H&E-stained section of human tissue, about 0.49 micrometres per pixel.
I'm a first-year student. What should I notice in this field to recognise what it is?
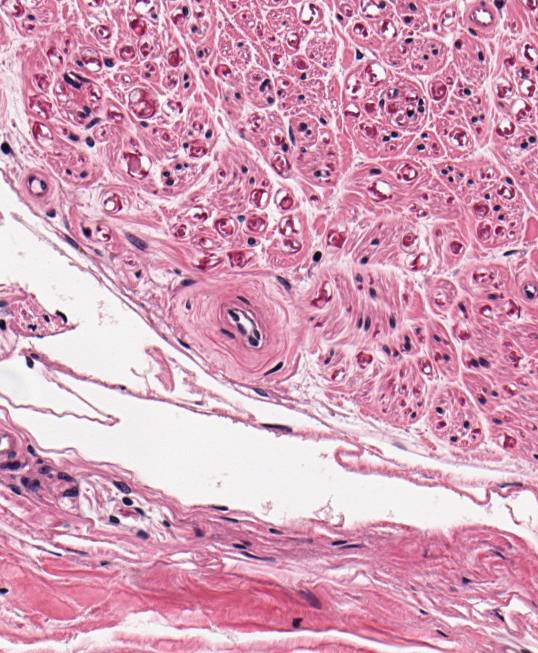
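Nerve fascicle, checked point by point. First: many small round profiles, grouped into clusters by thin pink septa, fill the upper right two-thirds. Second: many of them show a clear pale halo around a central pink dot.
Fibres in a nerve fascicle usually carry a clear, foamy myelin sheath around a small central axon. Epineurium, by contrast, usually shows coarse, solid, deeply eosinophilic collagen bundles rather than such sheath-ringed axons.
Third: small dark oval or flattened nuclei lie between the profiles. A small thick-walled vessel of concentric smooth muscle, narrow-lumened, lies near the centre at the clustered tissue's lower left edge.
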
